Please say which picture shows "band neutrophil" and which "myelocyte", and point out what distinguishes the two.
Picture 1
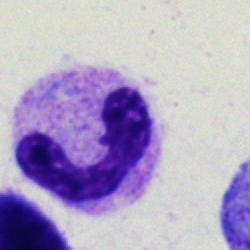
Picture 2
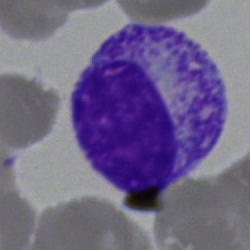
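First item: the band neutrophil is in picture 1, the myelocyte in picture 2. Outline: the band neutrophil is roughly round. Nuclear shape: in picture 1 the nucleus is one unbroken curved band shaped like a C, with its inner curve facing the upper left.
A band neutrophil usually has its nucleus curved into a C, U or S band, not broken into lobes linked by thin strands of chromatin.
Chromatin: dark purple and coarsely clumped in picture 1, while in picture 2 the nucleus stains a dense, dark purple throughout.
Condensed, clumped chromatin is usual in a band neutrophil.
Nucleoli: none are visible in picture 1. Cytoplasm: in picture 2 it forms a crescent on the upper-right side of the nucleus, with a paler, lightly stained zone right next to the nucleus. Other objects: a small dark brown-black object rests against the lower edge of the myelocyte's nucleus, and a dark nucleus of another cell lies just past the lower left of the band neutrophil.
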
